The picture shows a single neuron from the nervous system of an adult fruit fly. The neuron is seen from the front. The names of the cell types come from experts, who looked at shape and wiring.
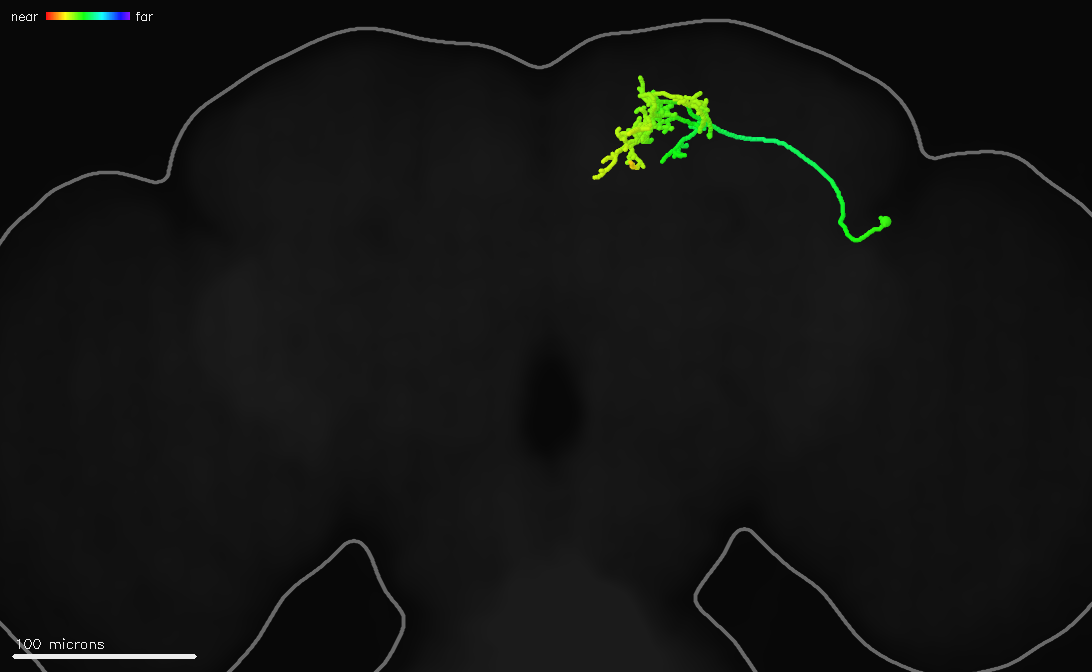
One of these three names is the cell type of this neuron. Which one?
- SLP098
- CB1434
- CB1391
CB1434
